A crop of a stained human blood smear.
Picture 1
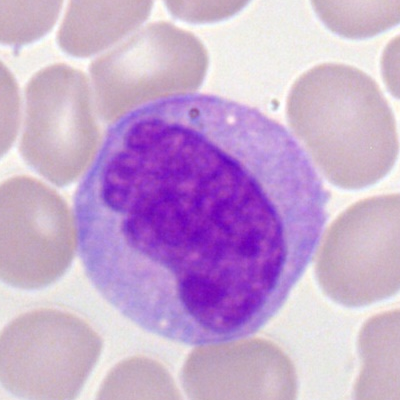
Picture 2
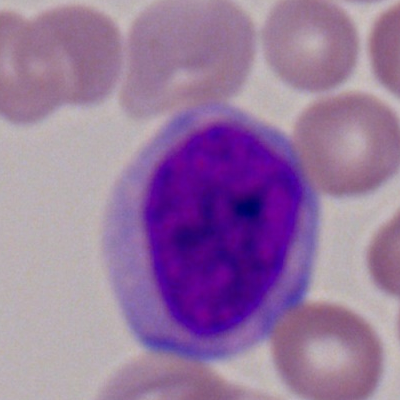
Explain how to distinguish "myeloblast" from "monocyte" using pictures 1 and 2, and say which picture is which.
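Picture 1 is a monocyte, picture 2 a myeloblast. Monocyte: cell much larger than the red cells around it. Its nucleus has a folded, scalloped edge along the upper-left side. Chromatin loosely clumped, with paler gaps between darker patches. Cytoplasm abundant and pale greyish-blue. Myeloblast: nucleus fills most of the cell and sits off-centre, toward the right. Chromatin purple, with scattered darker clumps. Cytoplasmic rim wider on the left than on the right. So the monocyte has abundant cytoplasm, while the myeloblast has only a rim around a nucleus that fills most of the cell.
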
